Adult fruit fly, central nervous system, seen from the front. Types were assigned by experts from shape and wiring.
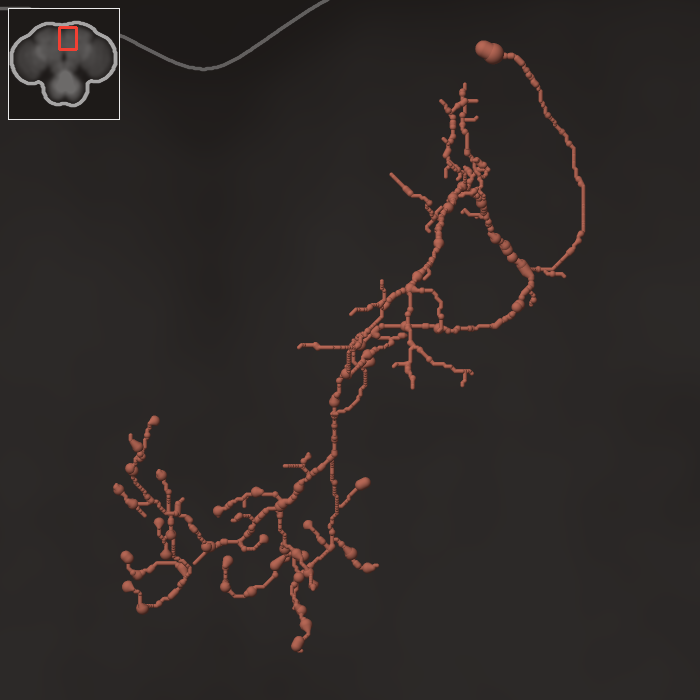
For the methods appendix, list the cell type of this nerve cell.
IB042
